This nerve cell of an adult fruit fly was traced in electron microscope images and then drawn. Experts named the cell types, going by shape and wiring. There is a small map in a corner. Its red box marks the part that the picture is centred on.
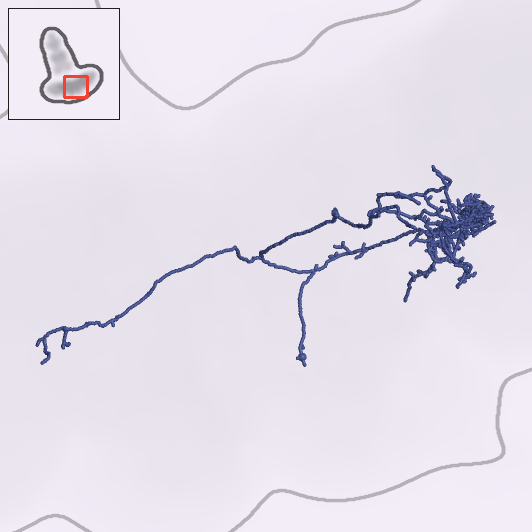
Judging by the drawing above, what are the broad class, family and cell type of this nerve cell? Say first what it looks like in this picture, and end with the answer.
As drawn here it is wider than it is tall. This is a central-brain intrinsic neuron. Its family is hemilineage SMPad1. Its cell type is SIP146m.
